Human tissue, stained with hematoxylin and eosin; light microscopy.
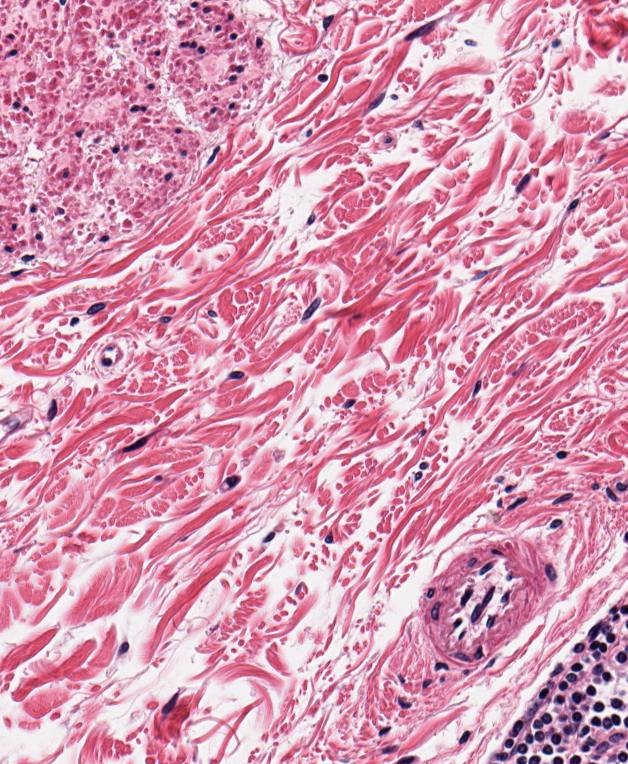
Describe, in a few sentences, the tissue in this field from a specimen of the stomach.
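Start with the wavy pink fibre bundles filling most of the field, running diagonally from lower left to upper right. Among these lengthwise bundles sit clusters of small rounded pink profiles, where fibres are cut across. Nuclei between the bundles are sparse, small, dark and mostly elongated. Just above the lower right corner, notice a small vessel whose thick pink wall contains elongated nuclei.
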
